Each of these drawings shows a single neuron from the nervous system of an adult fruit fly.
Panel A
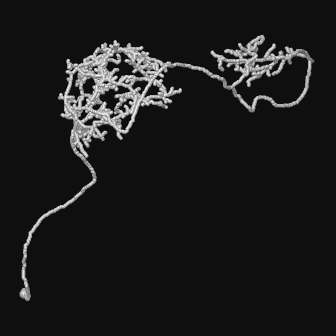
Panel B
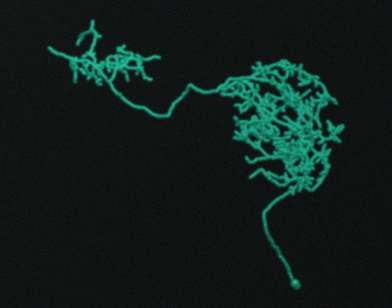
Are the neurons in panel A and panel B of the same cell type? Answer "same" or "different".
same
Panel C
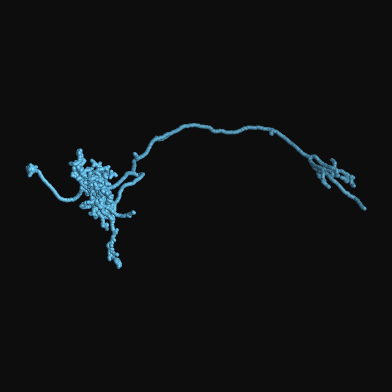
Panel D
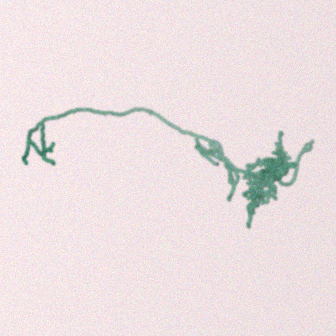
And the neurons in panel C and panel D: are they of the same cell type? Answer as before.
same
